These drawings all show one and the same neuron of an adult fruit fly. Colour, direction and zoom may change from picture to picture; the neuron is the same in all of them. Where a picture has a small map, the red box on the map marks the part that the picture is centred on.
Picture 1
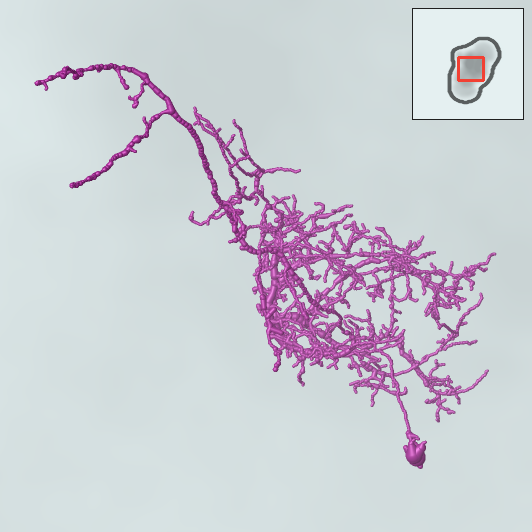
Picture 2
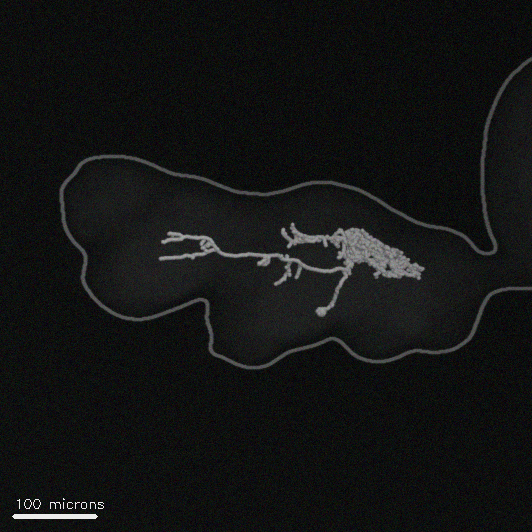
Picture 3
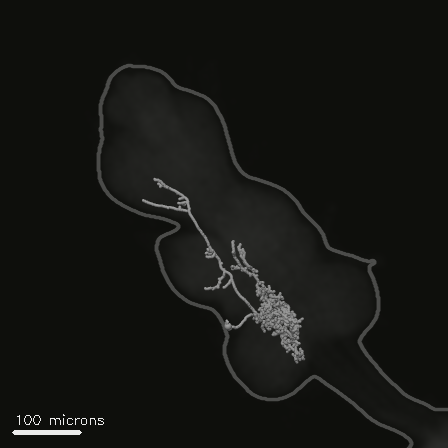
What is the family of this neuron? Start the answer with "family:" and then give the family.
family: hemilineage 03B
